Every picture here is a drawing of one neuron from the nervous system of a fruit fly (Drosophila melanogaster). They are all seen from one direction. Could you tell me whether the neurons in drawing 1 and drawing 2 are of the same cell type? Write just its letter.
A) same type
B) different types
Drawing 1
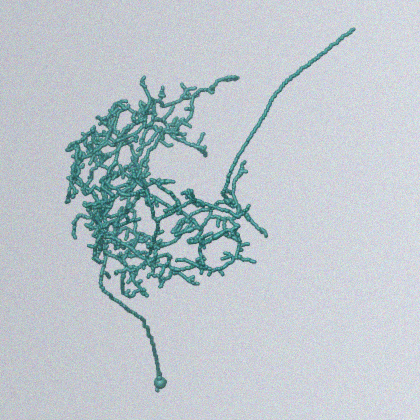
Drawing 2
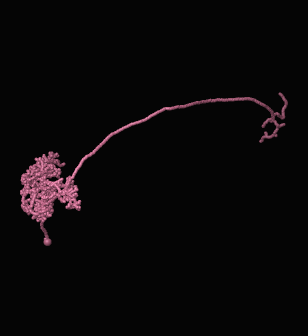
B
